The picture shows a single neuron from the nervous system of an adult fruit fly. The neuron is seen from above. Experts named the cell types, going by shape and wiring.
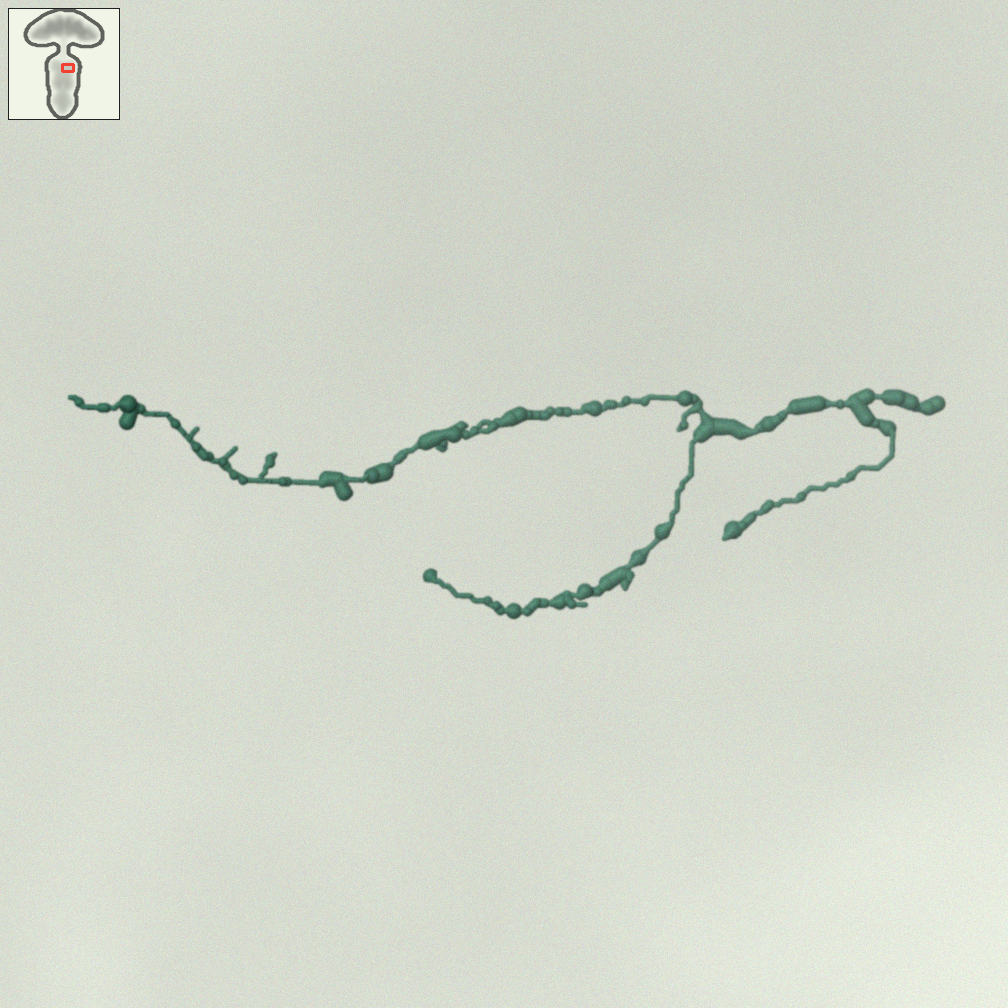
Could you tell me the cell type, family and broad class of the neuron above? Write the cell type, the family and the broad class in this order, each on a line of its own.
LgLG7
class gustatory
sensory neuron entering the nerve cord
